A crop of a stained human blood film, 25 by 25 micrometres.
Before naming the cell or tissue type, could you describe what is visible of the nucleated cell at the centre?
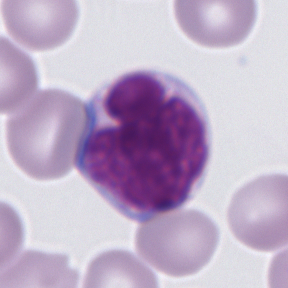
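Outline roughly round, smooth. Nucleus folded; deep notch cuts in from upper left. Cytoplasm a thin rim only. No distinct granules visible. Large granular lymphocyte.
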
